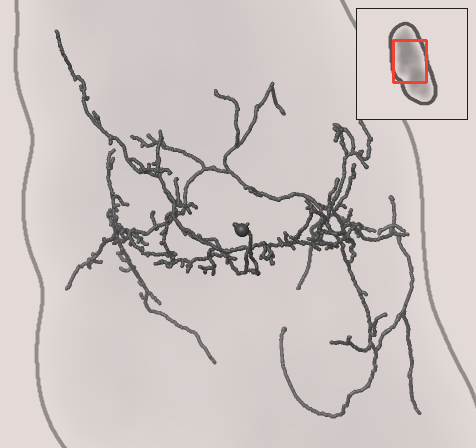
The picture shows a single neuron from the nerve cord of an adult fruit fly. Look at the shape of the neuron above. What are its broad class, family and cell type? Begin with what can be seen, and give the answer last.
Dozens of branch ends can be seen. As drawn here it is about as wide as it is tall. It is a nerve-cord intrinsic neuron. Its family is hemilineage 17A. The cell type is IN17A077.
